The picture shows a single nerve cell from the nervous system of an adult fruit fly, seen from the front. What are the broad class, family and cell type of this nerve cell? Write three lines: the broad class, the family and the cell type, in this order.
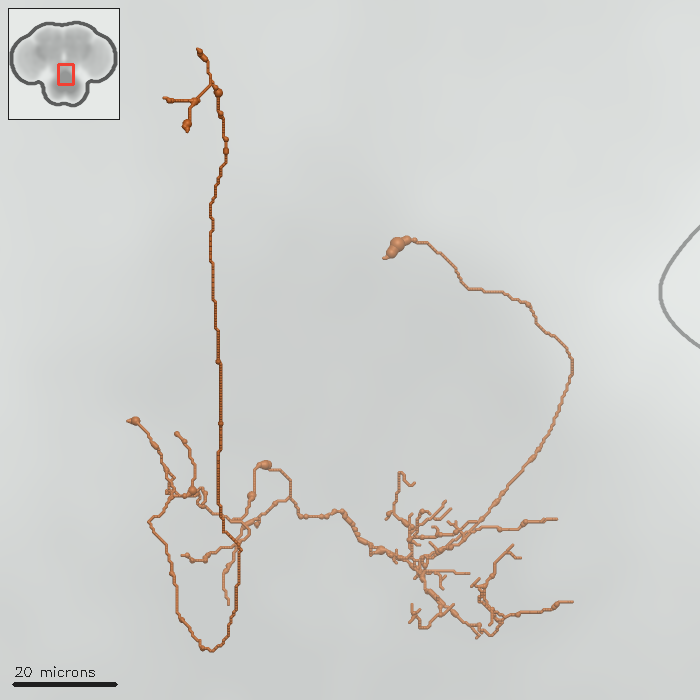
ascending neuron
hemilineage 19B
AN19B106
